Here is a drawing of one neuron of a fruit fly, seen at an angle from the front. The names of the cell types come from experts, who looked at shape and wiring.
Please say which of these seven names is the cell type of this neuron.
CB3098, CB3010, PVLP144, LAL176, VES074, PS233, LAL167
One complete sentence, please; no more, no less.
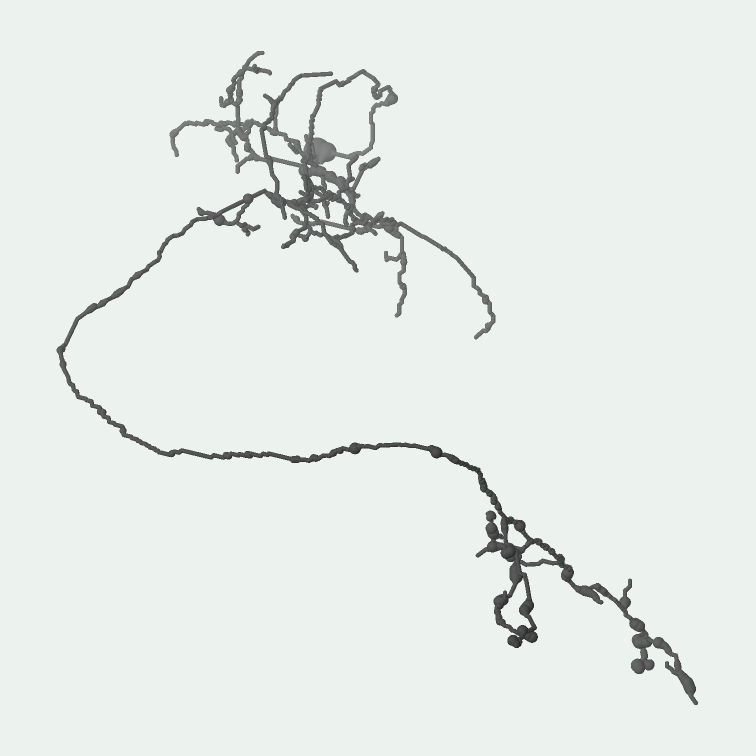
Among cell types, the one for this neuron is CB3098.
